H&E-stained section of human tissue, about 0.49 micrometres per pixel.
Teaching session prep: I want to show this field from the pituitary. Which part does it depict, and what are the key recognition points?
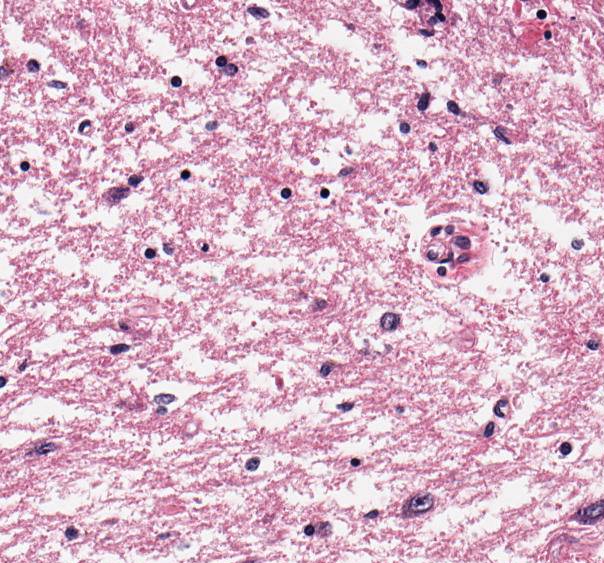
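Section: neurohypophysis. Whole field a pink, finely fibrillary meshwork, single nuclei scattered fairly evenly; no epithelium or glands.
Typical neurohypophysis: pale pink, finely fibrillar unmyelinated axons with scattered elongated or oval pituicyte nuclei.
Strands in lower half run roughly horizontally, left to right. Most nuclei small, round, dark, many in a thin clear halo; a minority larger, oval or elongated, paler, chromatin visible, e.g. near bottom centre.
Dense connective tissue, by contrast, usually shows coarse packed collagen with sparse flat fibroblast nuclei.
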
